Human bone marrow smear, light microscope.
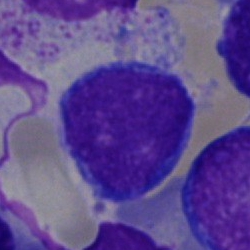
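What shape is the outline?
Rounded and broad, somewhat flattened along the top, narrowing toward the bottom.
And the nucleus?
A single unindented mass filling nearly the whole cell, with a few small paler spots scattered in it.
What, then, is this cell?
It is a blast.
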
